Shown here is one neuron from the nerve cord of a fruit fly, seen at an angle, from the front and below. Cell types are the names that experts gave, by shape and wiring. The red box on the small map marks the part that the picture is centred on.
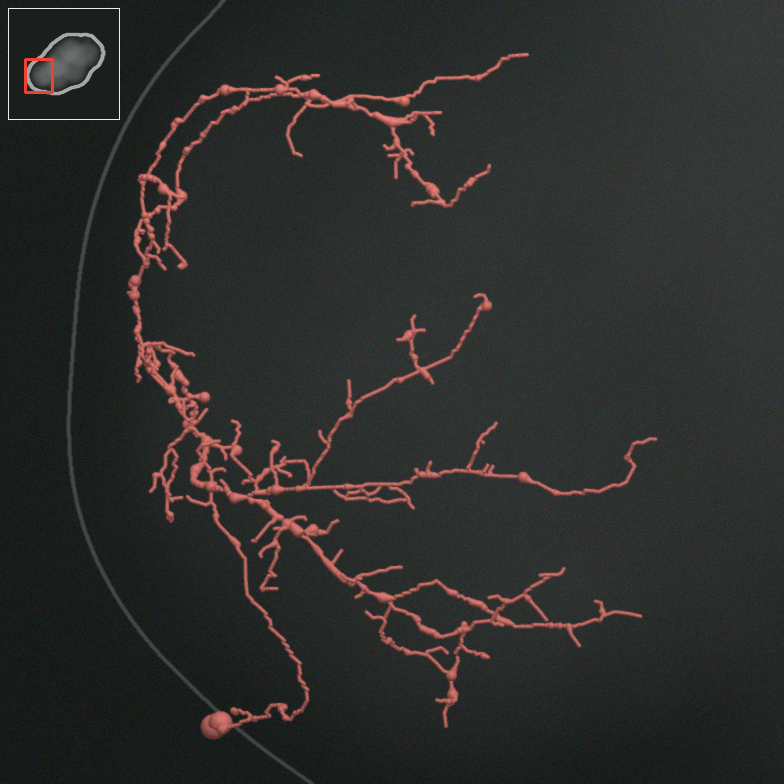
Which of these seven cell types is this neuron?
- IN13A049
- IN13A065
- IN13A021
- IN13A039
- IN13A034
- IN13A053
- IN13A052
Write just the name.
IN13A053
